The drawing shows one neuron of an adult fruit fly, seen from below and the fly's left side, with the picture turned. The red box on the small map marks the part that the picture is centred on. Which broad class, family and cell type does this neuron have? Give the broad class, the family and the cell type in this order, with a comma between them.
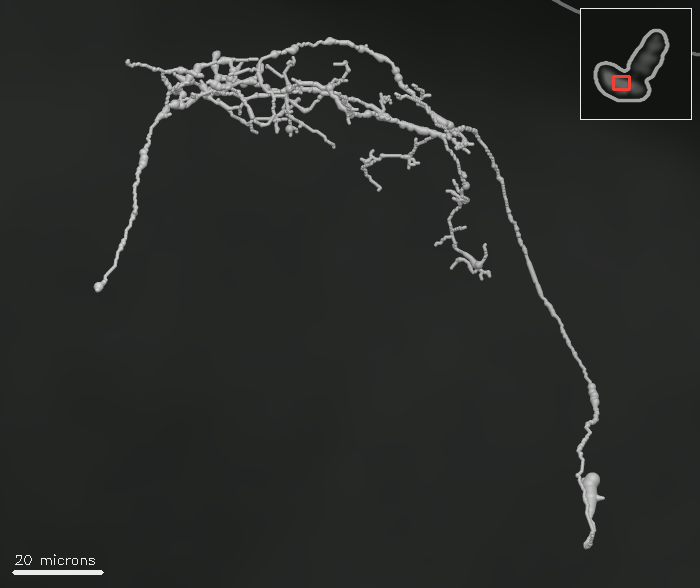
central-brain intrinsic neuron, hemilineage SLPav2, SLP173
